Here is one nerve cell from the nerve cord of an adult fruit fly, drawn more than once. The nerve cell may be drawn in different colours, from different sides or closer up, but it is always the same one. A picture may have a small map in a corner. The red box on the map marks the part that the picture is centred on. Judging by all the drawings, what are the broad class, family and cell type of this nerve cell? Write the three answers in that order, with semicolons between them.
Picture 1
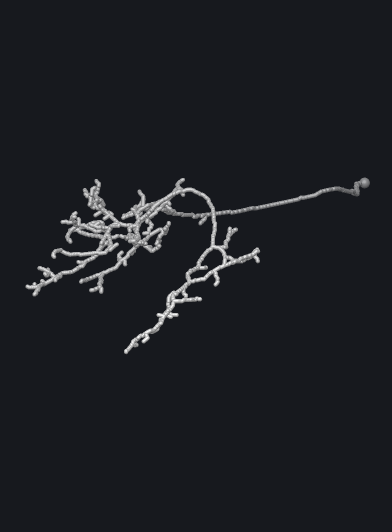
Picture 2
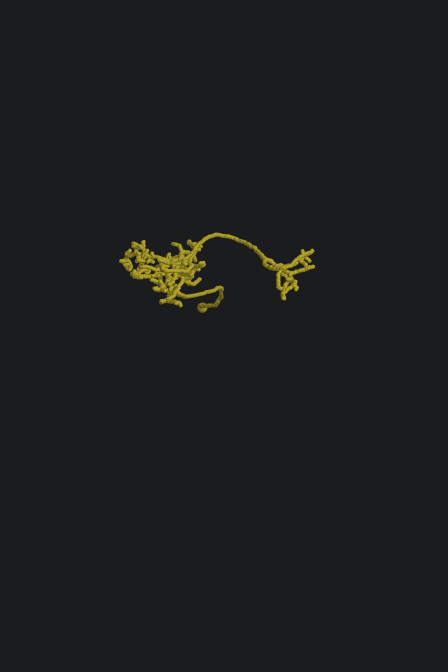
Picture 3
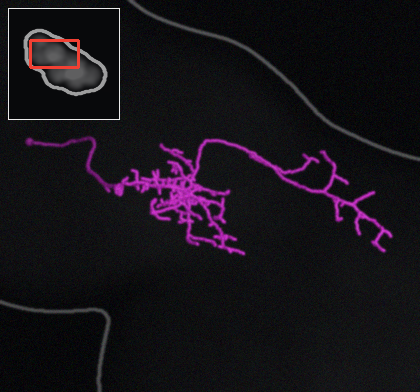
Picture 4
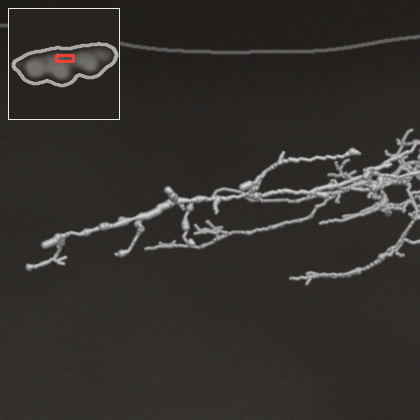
nerve-cord intrinsic neuron; hemilineage 06A; IN06A097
